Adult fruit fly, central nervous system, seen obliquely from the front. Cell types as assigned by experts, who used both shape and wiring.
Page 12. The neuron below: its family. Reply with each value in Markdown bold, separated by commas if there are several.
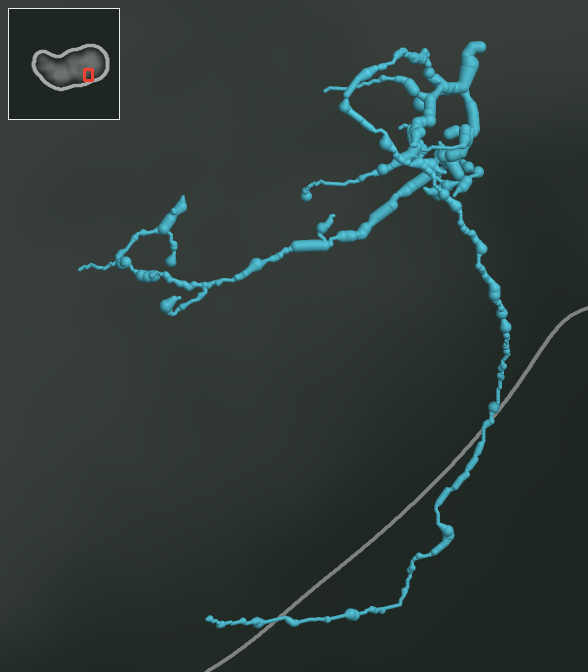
**class gustatory**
